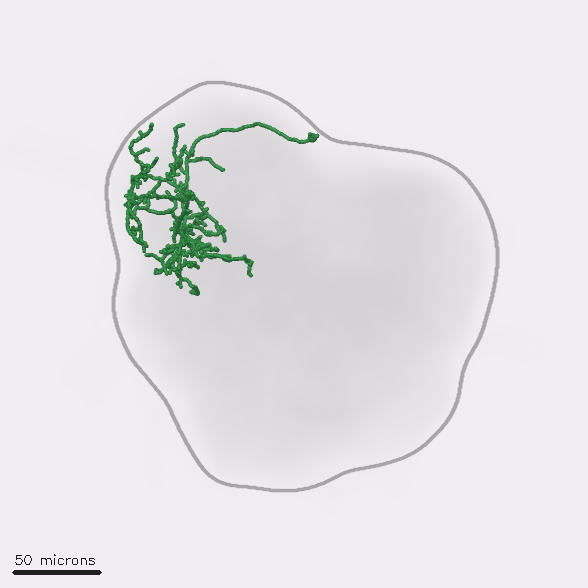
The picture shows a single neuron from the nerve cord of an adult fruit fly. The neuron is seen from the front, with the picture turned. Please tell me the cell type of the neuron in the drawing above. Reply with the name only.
IN04B081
